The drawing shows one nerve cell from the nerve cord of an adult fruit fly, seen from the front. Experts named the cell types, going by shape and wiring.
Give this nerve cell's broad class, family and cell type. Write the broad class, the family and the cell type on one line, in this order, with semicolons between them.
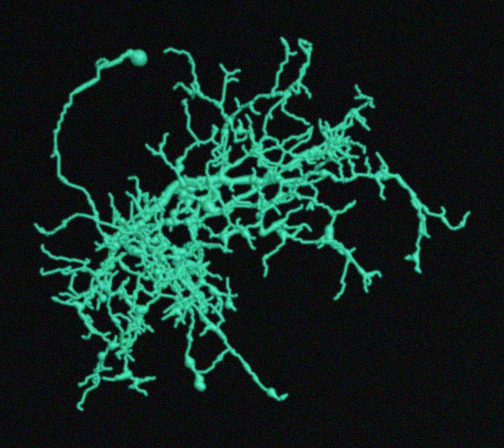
nerve-cord intrinsic neuron; hemilineage 17A; IN17A061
